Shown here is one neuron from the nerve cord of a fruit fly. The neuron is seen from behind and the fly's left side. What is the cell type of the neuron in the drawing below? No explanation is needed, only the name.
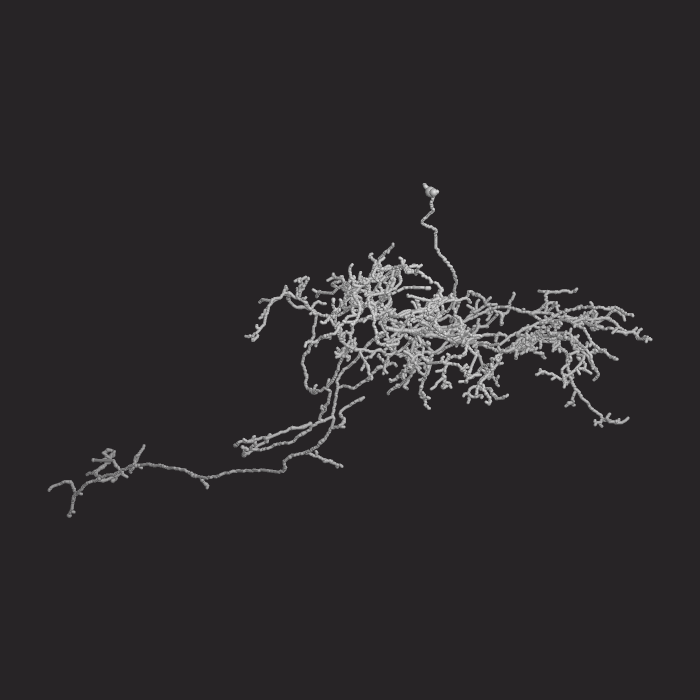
IN05B031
